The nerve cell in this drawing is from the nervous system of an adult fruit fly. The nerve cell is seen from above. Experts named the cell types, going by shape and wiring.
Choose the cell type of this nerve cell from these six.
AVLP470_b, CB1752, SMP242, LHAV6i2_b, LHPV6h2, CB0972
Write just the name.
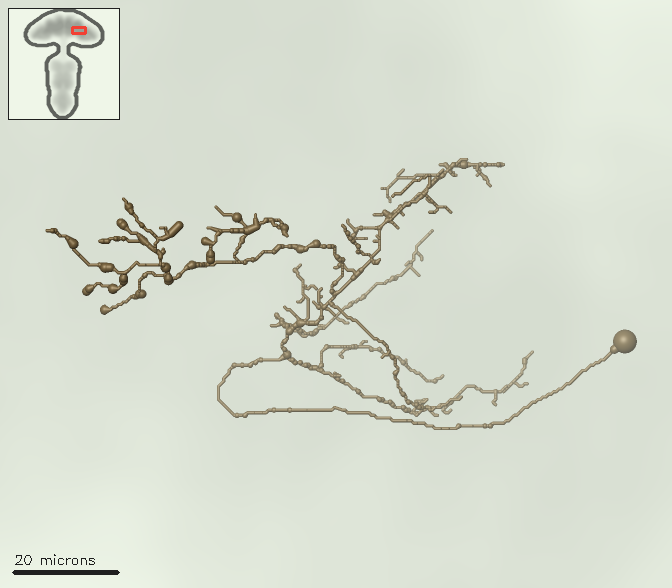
CB0972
